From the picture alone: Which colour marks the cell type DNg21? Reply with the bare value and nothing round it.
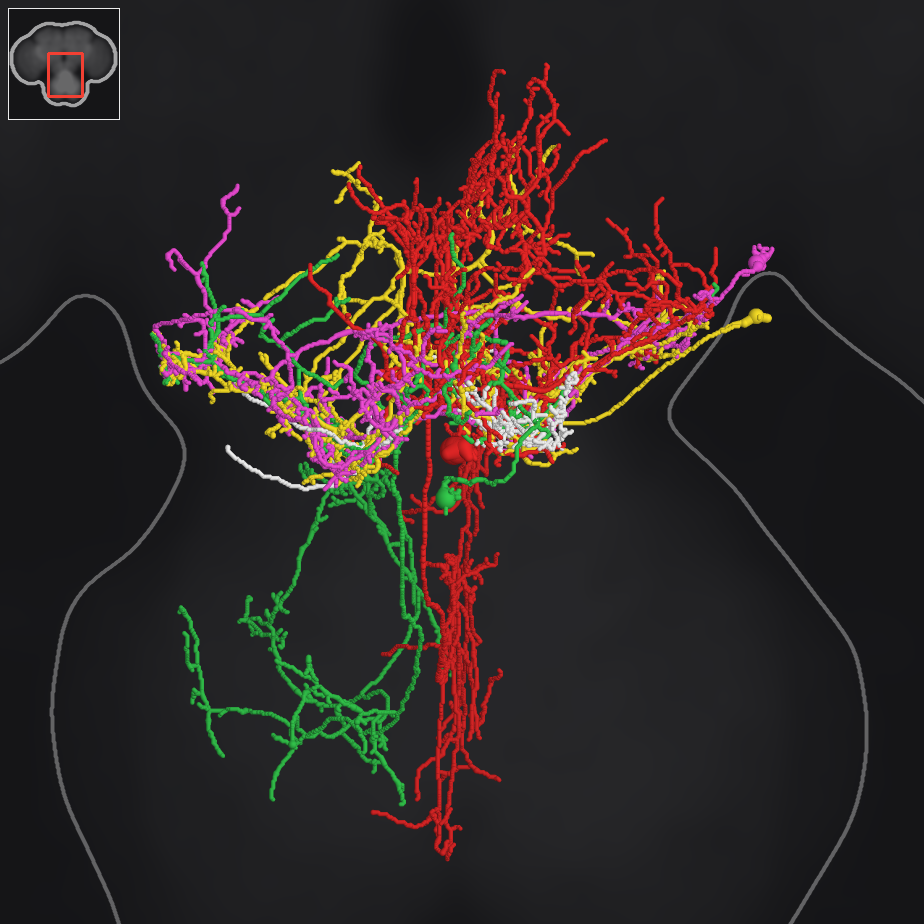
green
